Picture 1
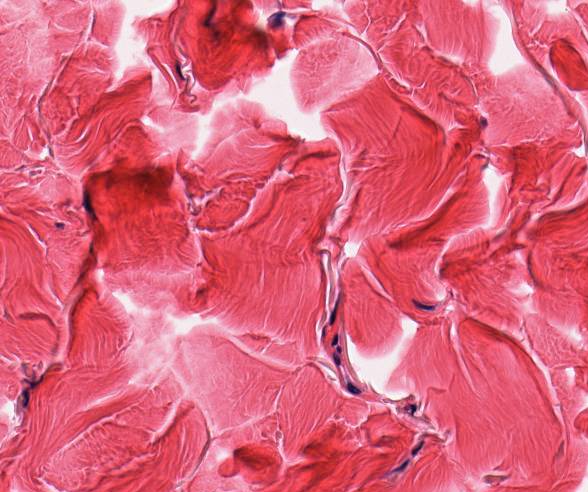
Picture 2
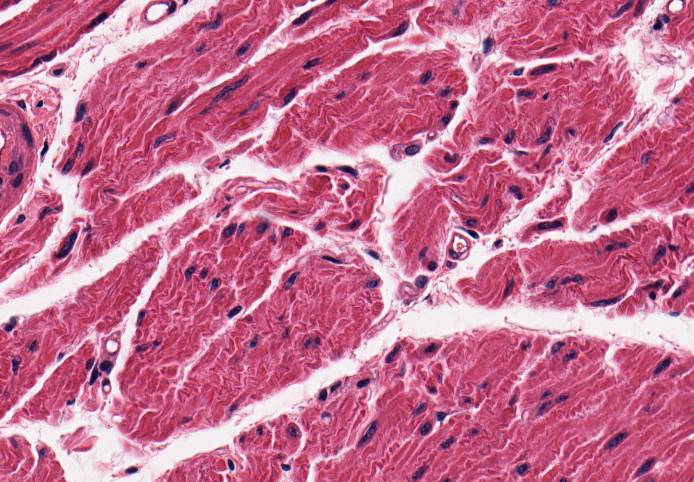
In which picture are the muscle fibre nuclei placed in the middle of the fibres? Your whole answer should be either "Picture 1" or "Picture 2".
Picture 2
